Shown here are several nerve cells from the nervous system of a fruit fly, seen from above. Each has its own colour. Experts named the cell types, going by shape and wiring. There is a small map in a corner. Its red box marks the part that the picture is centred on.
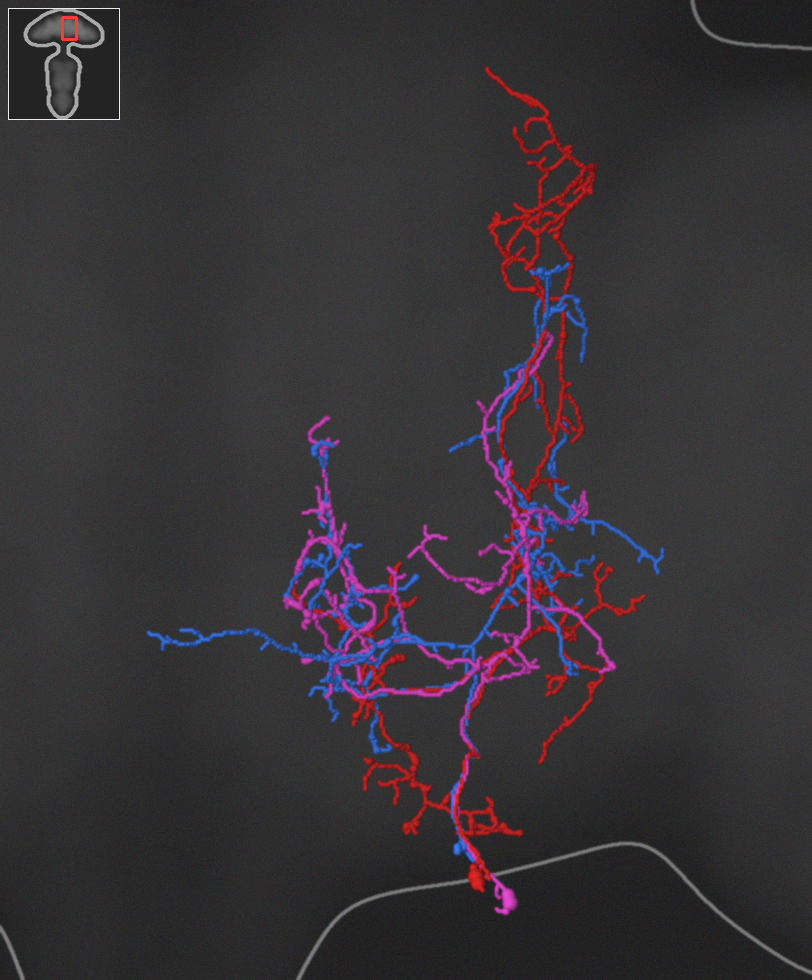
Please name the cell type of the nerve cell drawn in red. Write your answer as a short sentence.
The cell type is PS191.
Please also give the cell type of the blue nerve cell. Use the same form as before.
The cell type is PS192.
